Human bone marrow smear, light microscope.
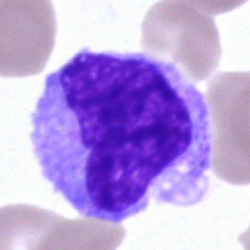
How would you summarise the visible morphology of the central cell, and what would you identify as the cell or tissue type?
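First, the nucleus: irregular, indented on its left side. Next, the chromatin: dark purple and patchy, scattered with small paler spots. Then the cytoplasm: faintly and finely granular, lacking coarse dark granules, with small clear vacuoles at lower right. The cell is a monocyte.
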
